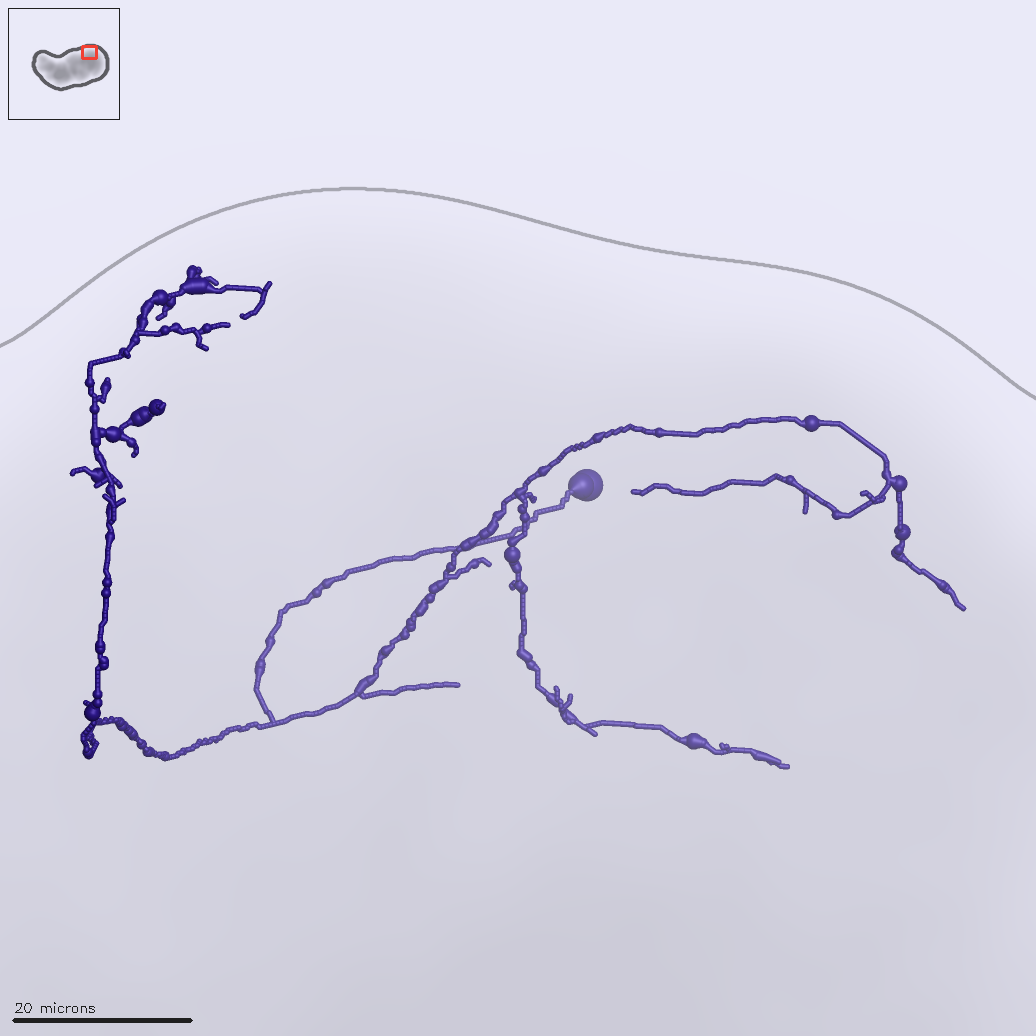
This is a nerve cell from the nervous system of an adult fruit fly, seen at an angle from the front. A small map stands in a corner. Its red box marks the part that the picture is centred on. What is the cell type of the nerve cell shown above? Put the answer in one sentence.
The cell type is LHPV5a3.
